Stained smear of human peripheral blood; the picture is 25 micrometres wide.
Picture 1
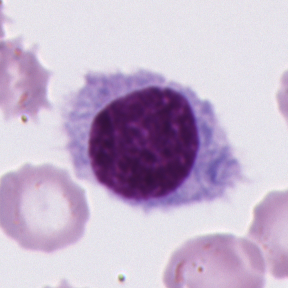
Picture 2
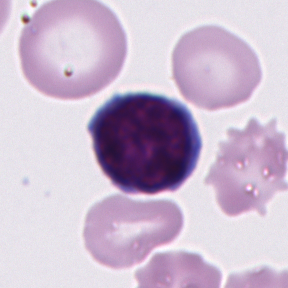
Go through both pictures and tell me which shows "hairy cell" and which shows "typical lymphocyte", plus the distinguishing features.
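Picture 2 holds the typical lymphocyte, picture 1 the hairy cell. Size: hairy cell about 16 by 12 micrometres; typical lymphocyte about 10 micrometres across.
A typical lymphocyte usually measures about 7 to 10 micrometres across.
Nucleus: round in both, about 10 micrometres across in the hairy cell and about 9 in the typical lymphocyte. Share of cell: nucleus about 50% of the hairy cell's area, but nearly the whole of the typical lymphocyte. Cytoplasm: hairy cell pale greyish-blue, no visible granules, no clear vacuoles; typical lymphocyte only a very thin deep blue rim.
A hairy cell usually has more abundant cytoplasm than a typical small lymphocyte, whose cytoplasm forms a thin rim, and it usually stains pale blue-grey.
Border: hairy cell ragged, with fine hair-like projections along much of its edge; typical lymphocyte roughly round. Other: no distinct nucleoli in the hairy cell; typical lymphocyte chromatin dense and coarsely clumped, no vacuoles. Red cells near the hairy cell, none touching it.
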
